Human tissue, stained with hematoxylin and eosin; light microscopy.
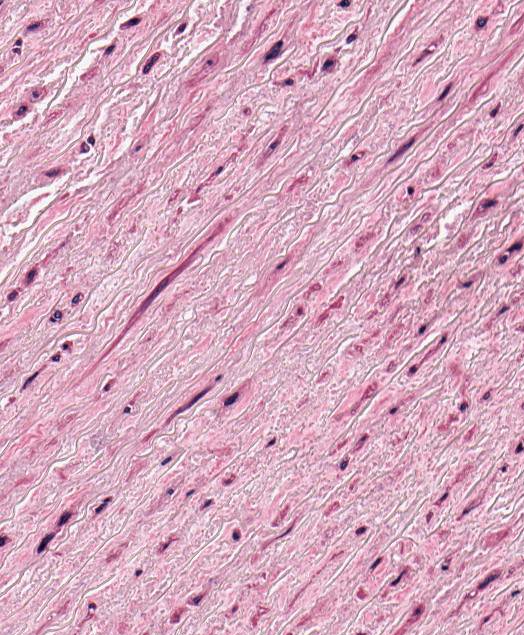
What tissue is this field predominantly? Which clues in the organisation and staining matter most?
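The field shows the tunica media of an artery, with parallel wavy pink fibres running diagonally from lower left to upper right throughout. Most nuclei are elongated, stain dark purple and lie parallel to the fibres.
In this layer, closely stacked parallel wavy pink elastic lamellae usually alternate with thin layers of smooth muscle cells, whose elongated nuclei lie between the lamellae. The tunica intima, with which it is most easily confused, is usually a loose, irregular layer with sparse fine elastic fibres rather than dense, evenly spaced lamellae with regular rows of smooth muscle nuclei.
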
